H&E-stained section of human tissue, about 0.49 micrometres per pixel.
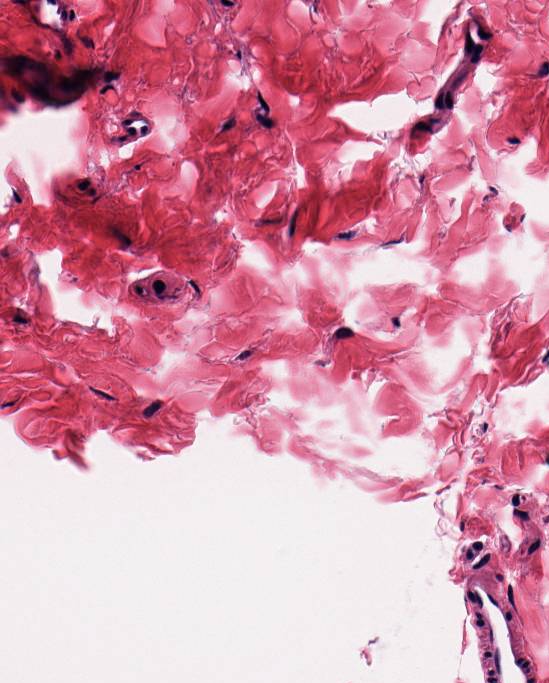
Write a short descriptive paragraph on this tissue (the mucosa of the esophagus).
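Look at the thick pink collagen bundles, interwoven in haphazard directions. Sparse fibroblast nuclei, small, dark and elongated, lie singly between them. Many irregular white clefts part the bundles, most open in the centre and right. Bottom right: a small vertical vessel lined by dark endothelial nuclei.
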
